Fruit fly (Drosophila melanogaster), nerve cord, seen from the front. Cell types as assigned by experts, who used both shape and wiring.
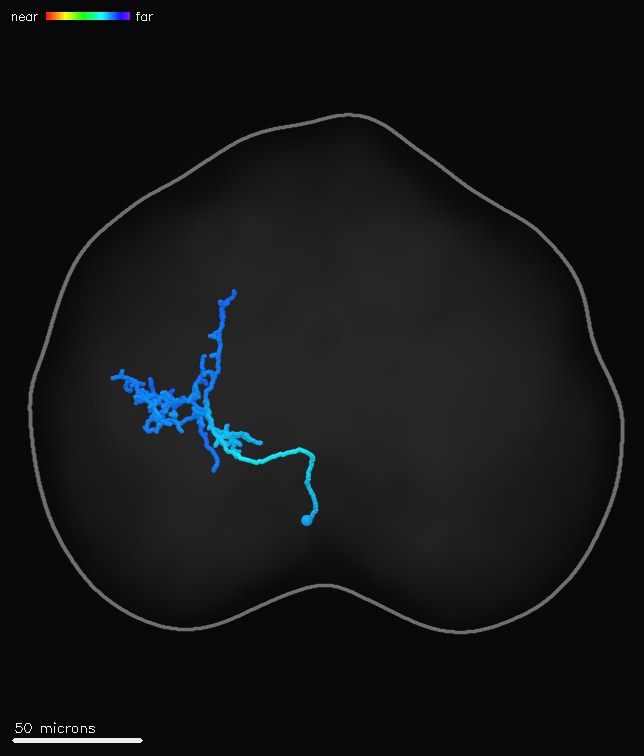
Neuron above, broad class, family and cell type: nerve-cord intrinsic neuron; hemilineage 14A; IN14A110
